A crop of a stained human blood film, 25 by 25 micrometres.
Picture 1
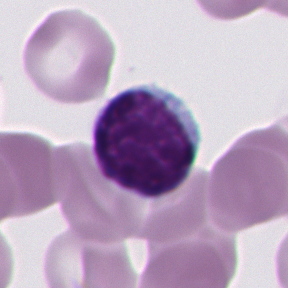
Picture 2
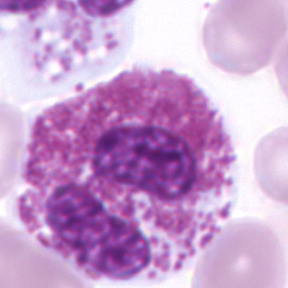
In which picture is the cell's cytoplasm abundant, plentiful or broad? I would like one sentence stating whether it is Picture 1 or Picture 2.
Picture 2 has the cell whose cytoplasm is abundant.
